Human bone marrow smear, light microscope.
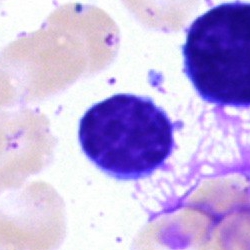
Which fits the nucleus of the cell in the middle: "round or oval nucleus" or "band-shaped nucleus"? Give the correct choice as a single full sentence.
There is a compact round or oval nucleus in this cell.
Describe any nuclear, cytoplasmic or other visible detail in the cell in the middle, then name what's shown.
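Almost the whole cell is filled by the nucleus, leaving at most a very thin rim of cytoplasm. Its chromatin is dense and stains deep blue-purple throughout. No distinct nucleoli can be seen, and no vacuoles are visible in the cell. It is a lymphocyte.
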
